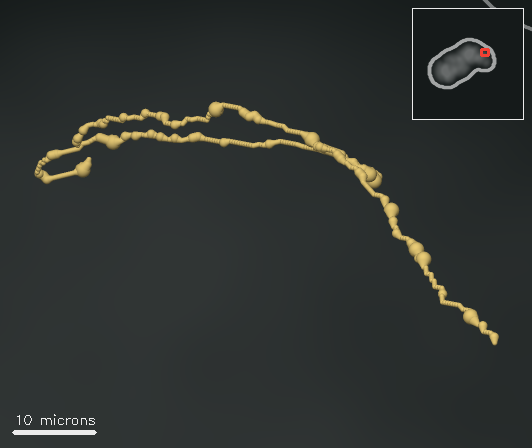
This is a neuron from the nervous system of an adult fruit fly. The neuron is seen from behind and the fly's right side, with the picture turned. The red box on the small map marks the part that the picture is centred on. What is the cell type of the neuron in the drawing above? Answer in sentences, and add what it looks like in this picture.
It is of cell type SNta20. Its broad class is sensory neuron entering the nerve cord. The drawing shows no cell body. From left to right in the picture it spans about 55 microns. There are a dozen or fewer branch ends.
